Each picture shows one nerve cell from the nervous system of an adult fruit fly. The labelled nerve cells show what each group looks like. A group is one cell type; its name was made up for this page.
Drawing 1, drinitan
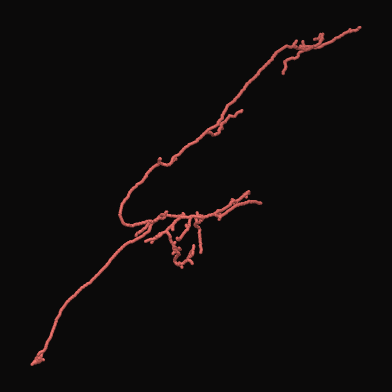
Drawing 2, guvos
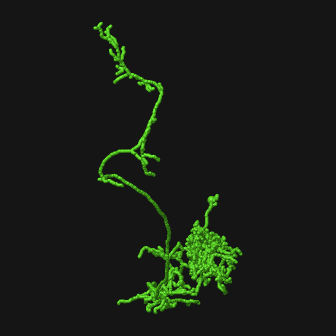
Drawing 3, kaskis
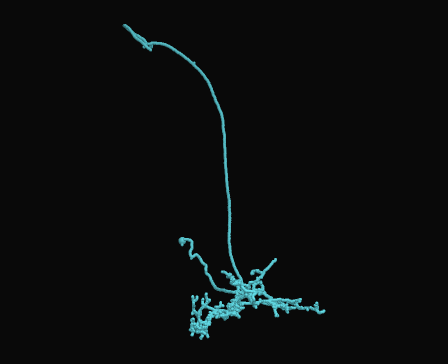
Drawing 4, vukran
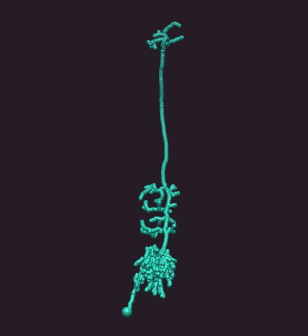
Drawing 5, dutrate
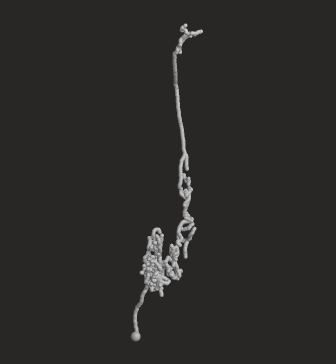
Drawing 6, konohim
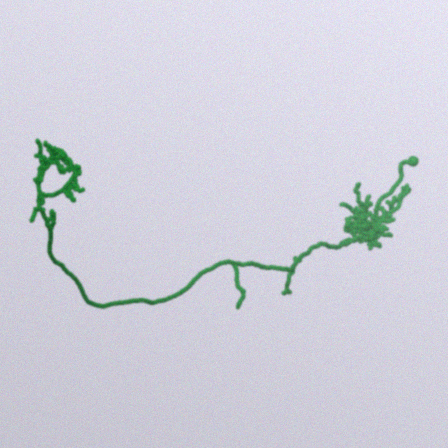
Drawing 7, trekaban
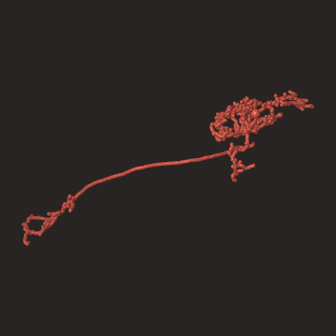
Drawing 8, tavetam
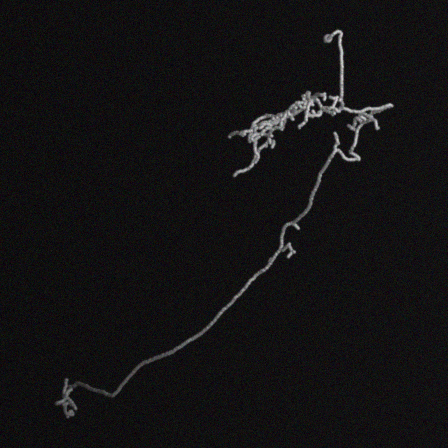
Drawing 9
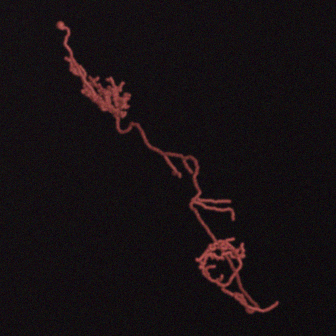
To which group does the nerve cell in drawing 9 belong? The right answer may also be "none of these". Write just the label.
konohim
